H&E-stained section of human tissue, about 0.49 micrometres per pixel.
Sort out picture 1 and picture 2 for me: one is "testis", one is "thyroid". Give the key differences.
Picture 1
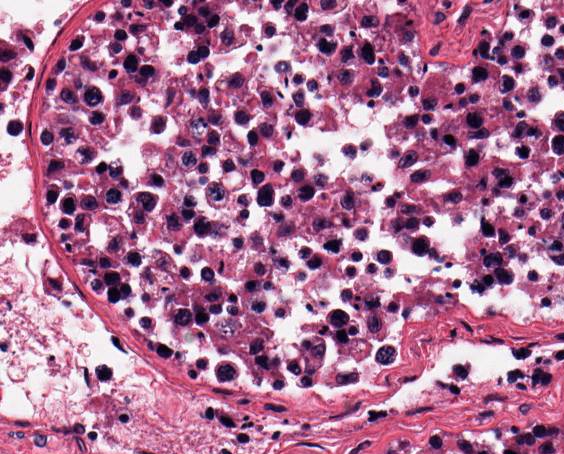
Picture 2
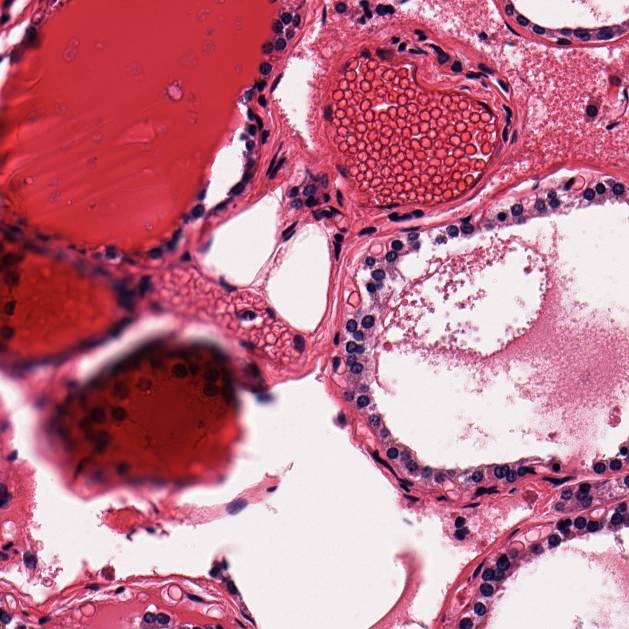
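Of the two, testis is the first picture and thyroid the second. In the testis, one large rounded cell-filled unit occupies most of the field, bounded left and below by a curved pink wall. Its cells lie loosely and discohesively, with many clear spaces between them; many are large, with round vesicular nuclei, distinct nucleoli and pink granular cytoplasm, and numerous small, round, densely dark-staining nuclei are scattered among them. The thyroid consists of rounded, closed follicles of varied size, each with a single-layer epithelial lining, low cuboidal with round, dark-staining nuclei on the right.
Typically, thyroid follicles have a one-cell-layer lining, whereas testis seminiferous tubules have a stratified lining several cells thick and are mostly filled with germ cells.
The large right-hand follicles have mostly clear lumina holding only pale, wispy pink material.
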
